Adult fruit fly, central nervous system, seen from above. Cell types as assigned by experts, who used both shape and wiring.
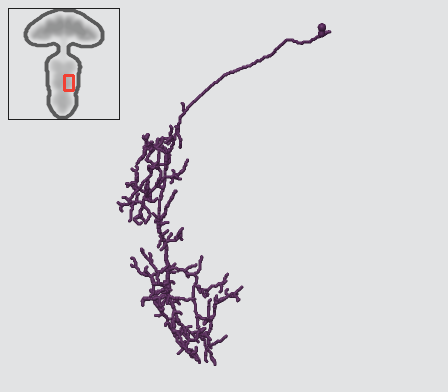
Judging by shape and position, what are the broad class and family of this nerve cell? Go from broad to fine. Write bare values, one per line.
nerve-cord intrinsic neuron
hemilineage 09A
